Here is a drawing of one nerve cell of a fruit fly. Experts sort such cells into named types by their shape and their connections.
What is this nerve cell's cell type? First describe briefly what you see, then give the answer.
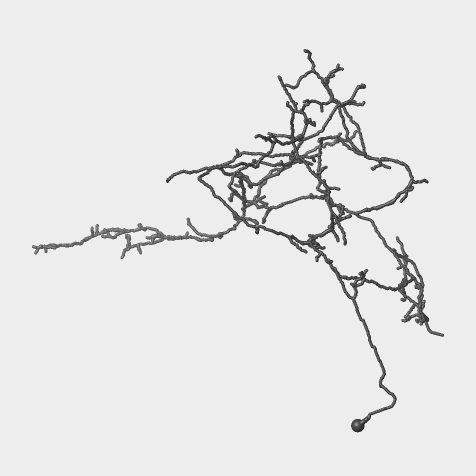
Its cell body lies at the lower right of the picture. Dozens of branch ends can be seen. This is a central-brain intrinsic neuron. It is of cell type PVLP209m.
